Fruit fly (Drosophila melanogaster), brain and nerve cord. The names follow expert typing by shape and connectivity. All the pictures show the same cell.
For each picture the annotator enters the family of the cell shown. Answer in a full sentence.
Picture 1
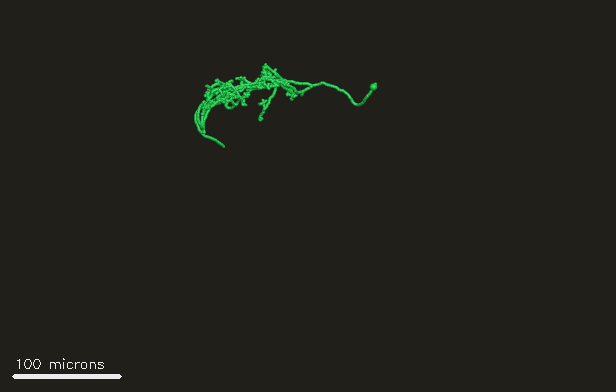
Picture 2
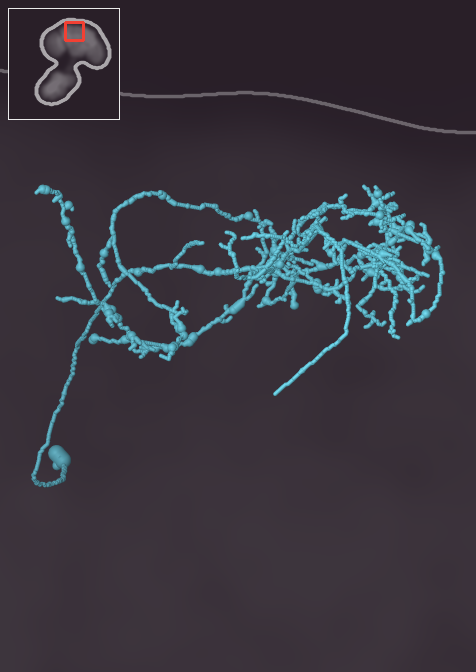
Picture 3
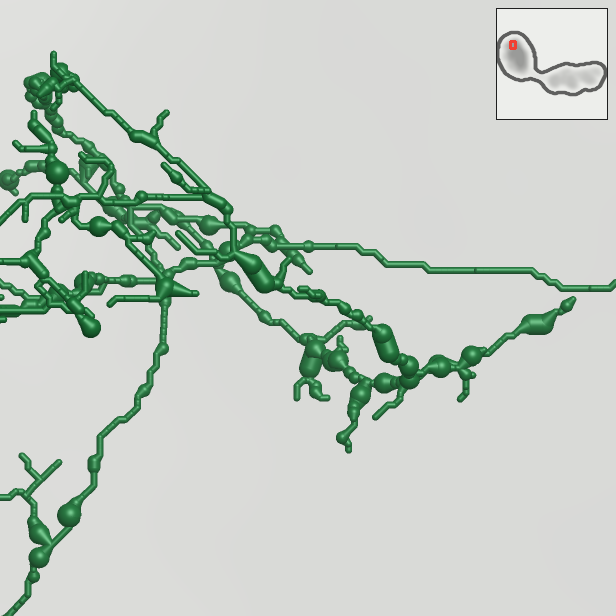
The family is hemilineage DM6_dorso_lateral.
